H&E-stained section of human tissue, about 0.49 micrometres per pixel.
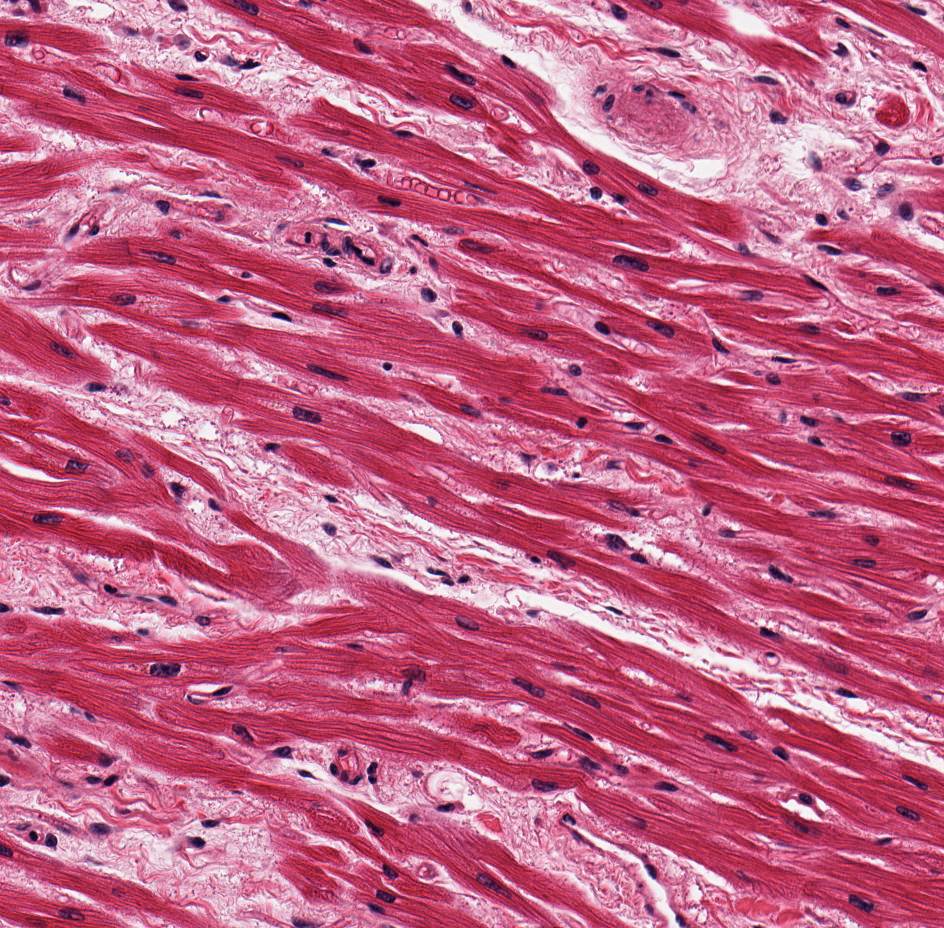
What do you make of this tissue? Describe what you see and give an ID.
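Muscle fibres branch and join neighbouring fibres along their length. Nuclei are oval, dark and central. The cytoplasm is deep red with fine lengthwise fibrils. Pale, loose, wispy connective tissue with scattered small nuclei separates the bundles. This is the atrial appendage of the heart.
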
